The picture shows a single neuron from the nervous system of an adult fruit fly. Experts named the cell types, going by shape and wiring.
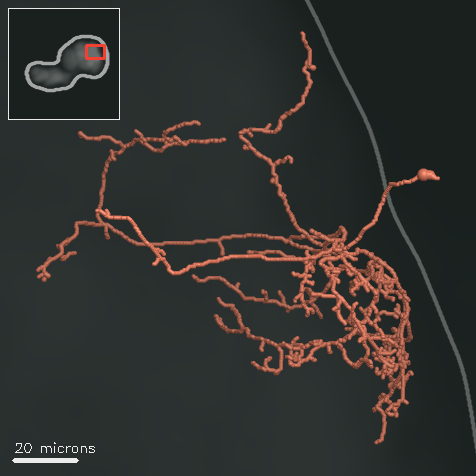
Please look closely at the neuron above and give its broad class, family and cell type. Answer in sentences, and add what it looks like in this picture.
It is a central-brain intrinsic neuron. The family is hemilineage SLPav1_medial. It is of cell type AVLP312. By the scale bar it is about 130 microns tall in this view. The picture shows dozens of branch ends.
